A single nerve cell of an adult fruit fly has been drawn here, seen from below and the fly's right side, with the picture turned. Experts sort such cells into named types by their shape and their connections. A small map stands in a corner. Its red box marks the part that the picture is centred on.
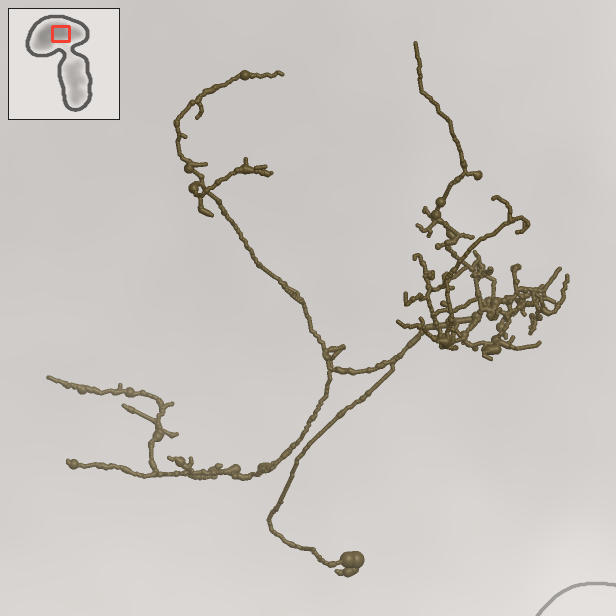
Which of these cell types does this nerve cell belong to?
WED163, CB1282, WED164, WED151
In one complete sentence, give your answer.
This nerve cell carries the cell type designation WED164.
